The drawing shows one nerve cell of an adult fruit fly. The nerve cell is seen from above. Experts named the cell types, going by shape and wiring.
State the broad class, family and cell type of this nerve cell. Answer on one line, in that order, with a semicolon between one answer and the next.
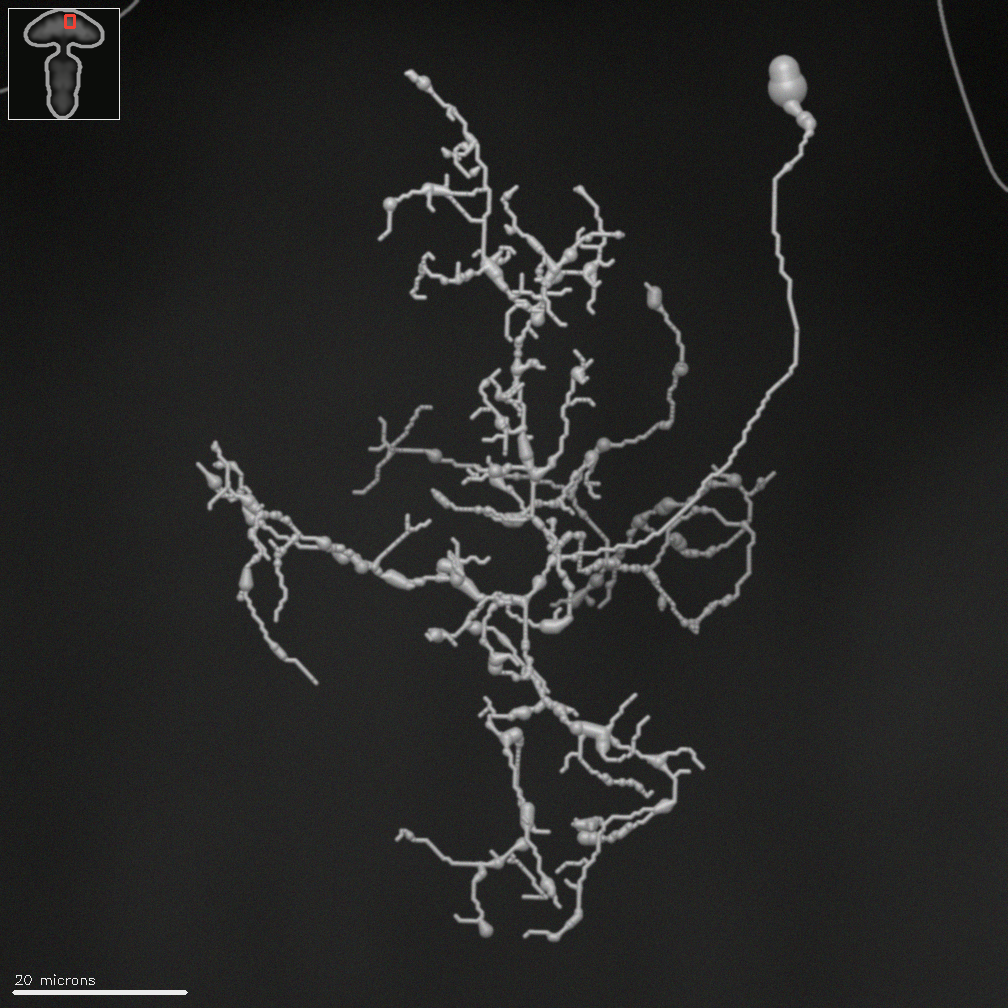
central-brain intrinsic neuron; hemilineage CREa2_ventral; CB3523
